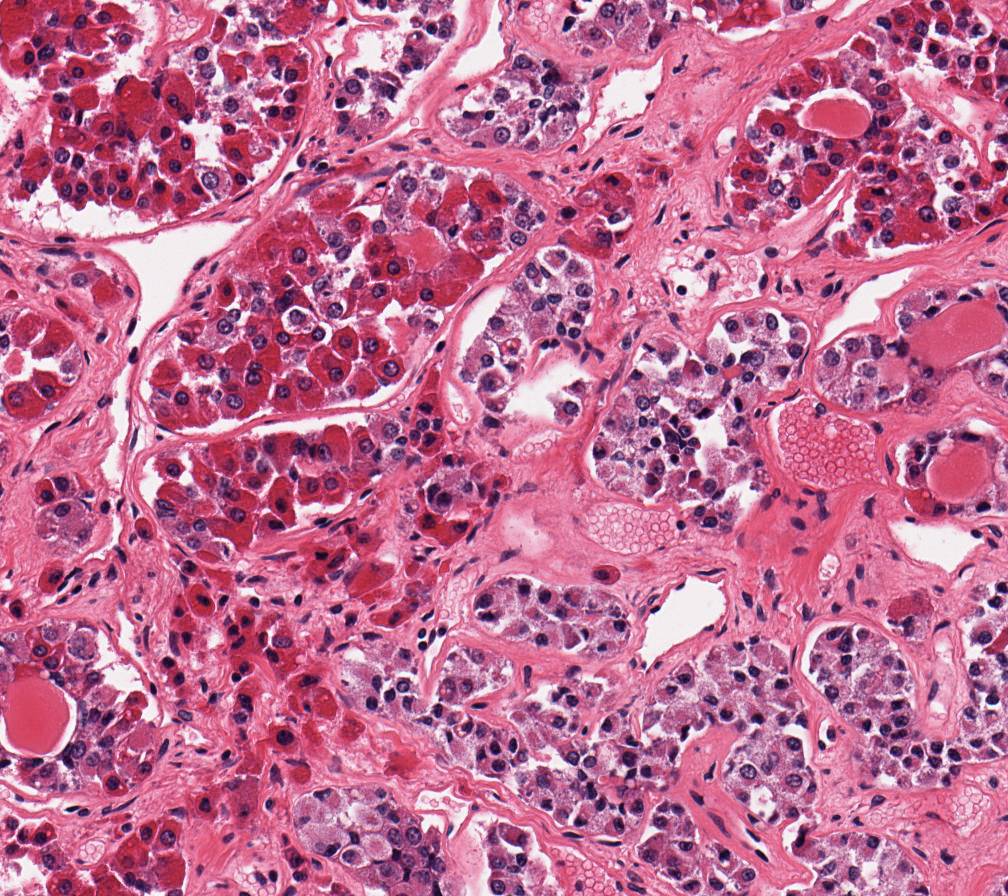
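Pituitary: cells sit throughout in rounded nests parted by pink fibrous bands. Left and upper, cells with abundant deep red granular cytoplasm predominate; centre and lower right, most nest cells look paler, greyish-purple, finely granular or vacuolated. Nuclei: small, round, fairly uniform, mostly one per cell.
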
